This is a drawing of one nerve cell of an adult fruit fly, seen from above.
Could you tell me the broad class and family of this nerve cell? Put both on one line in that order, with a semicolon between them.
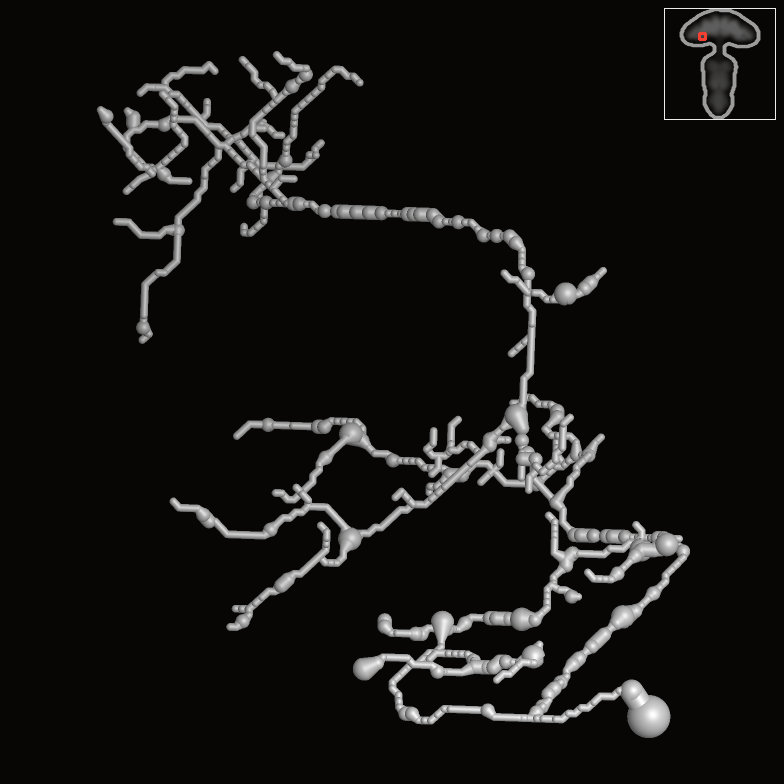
optic-lobe intrinsic neuron; LpMe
